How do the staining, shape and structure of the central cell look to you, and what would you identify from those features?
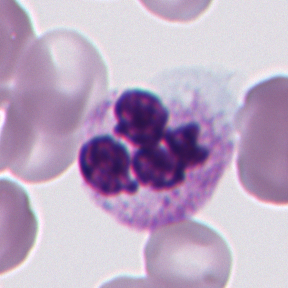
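Look first at the outline of the central cell: it is roughly round. Its nucleus is divided into four separate lobes, and you won't find any nucleoli in it. Fine purple granules are scattered all through the cytoplasm. This is a segmented neutrophil.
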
